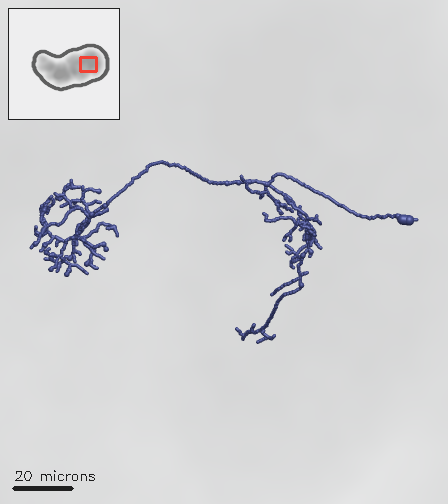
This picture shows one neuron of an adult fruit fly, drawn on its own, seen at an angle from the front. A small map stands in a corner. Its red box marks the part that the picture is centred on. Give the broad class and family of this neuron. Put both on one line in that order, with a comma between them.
central-brain intrinsic neuron, hemilineage EBa1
